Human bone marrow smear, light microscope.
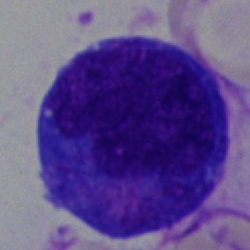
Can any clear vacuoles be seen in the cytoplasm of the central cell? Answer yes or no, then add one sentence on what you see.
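No. No clear vacuoles are seen in the cytoplasm.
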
